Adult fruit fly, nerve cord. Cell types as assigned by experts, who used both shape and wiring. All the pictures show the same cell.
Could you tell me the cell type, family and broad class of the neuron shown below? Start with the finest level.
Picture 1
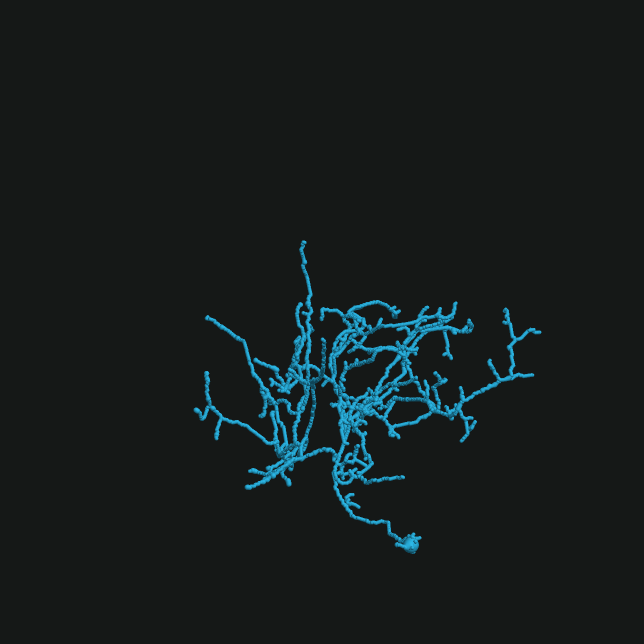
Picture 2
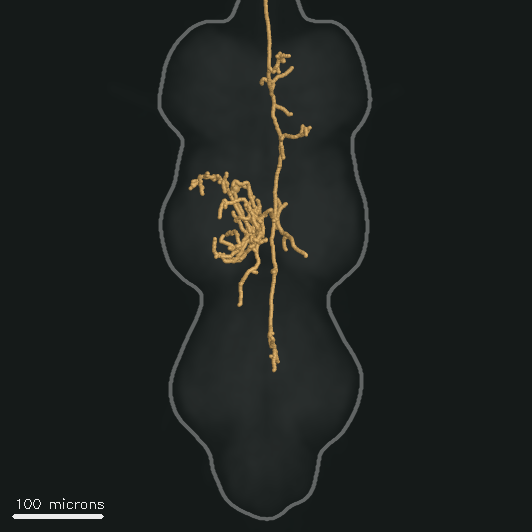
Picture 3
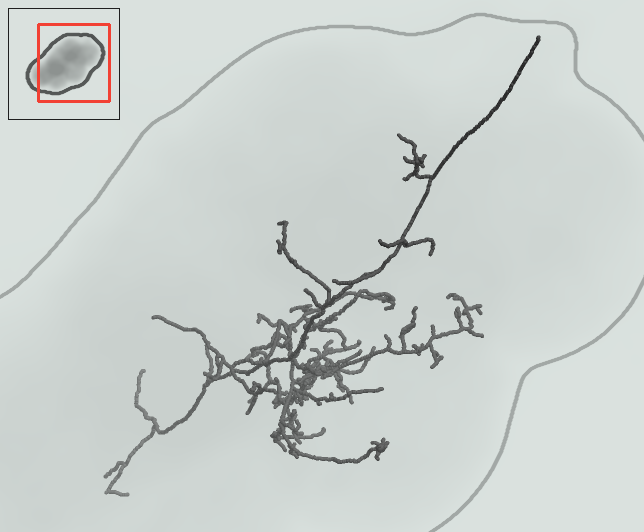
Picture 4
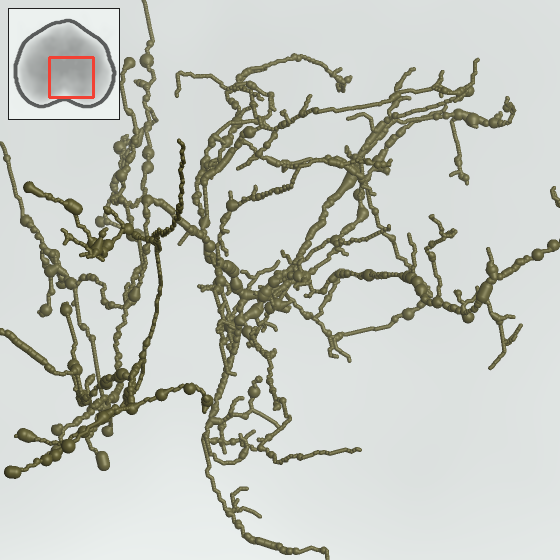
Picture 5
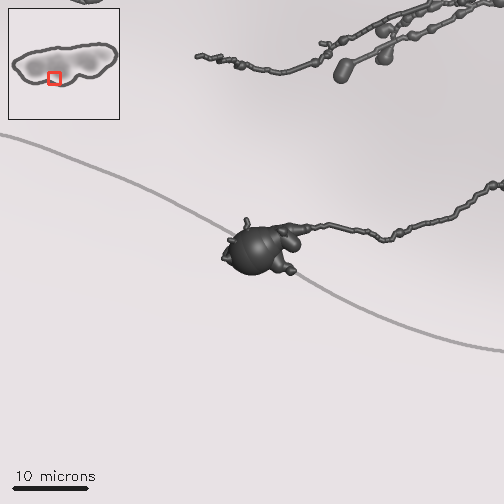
AN05B048; hemilineage 05B; ascending neuron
